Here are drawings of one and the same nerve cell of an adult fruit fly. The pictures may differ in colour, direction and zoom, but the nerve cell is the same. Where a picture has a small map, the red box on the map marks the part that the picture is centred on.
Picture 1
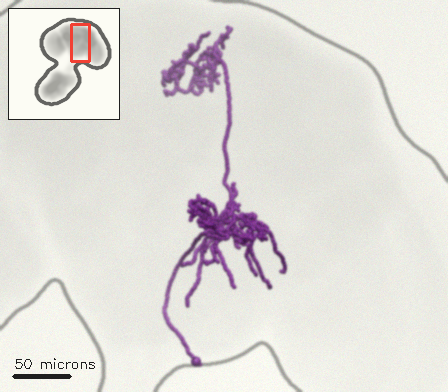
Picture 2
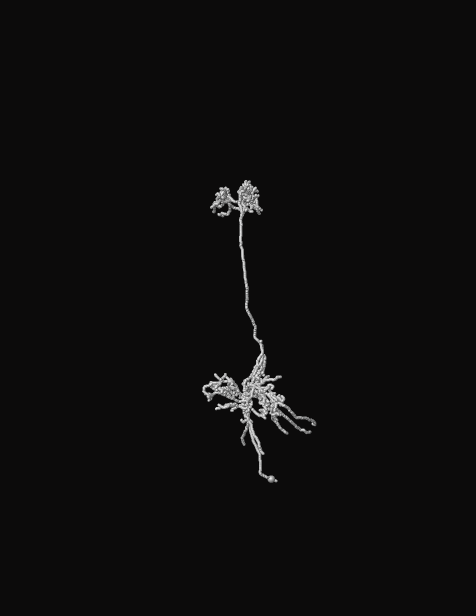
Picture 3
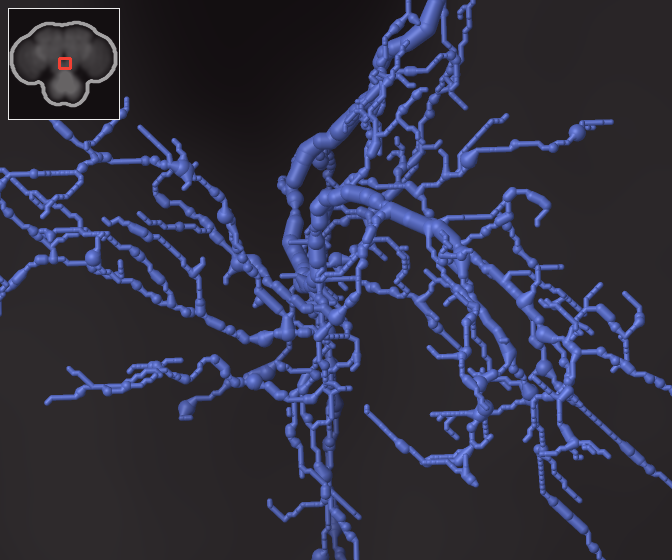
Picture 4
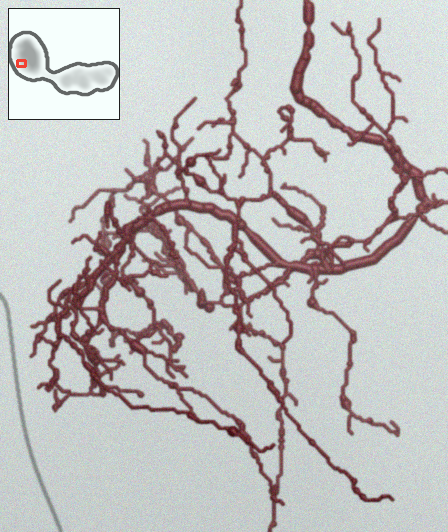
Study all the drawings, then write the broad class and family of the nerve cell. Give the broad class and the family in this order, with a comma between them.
central-brain intrinsic neuron, hemilineage LB5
